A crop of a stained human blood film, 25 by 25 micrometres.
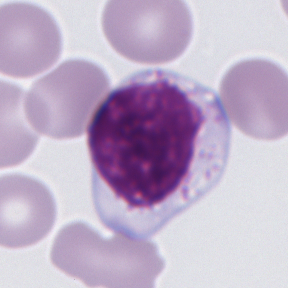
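Large granular lymphocyte, its nucleus sitting off-centre toward the left side of the cell. The nucleus is roughly round and not divided into lobes. Its chromatin is dark purple and coarsely clumped, and no nucleolus is visible.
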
